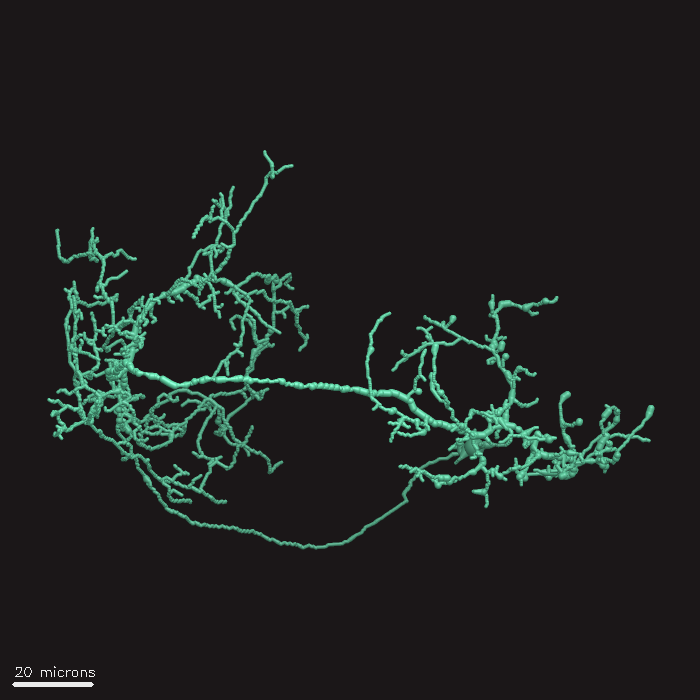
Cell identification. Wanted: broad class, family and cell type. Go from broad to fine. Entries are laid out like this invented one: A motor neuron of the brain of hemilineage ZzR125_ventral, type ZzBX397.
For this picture: A nerve-cord intrinsic neuron of hemilineage 07B, type IN07B029.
